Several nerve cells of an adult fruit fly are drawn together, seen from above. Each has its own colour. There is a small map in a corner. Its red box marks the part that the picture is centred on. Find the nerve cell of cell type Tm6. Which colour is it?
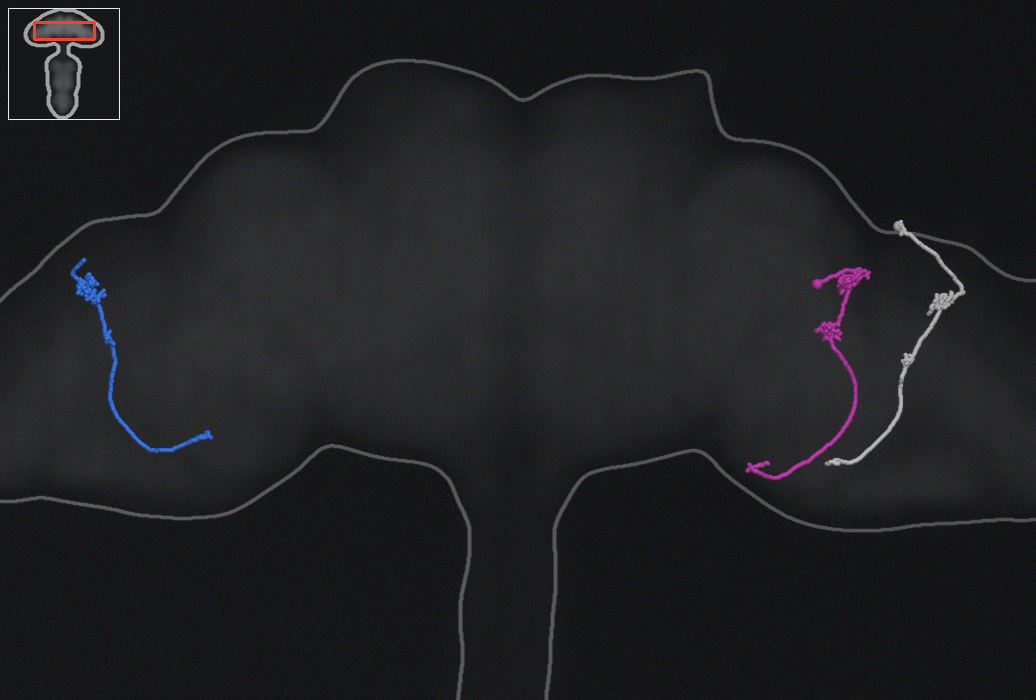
magenta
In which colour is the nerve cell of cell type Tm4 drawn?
blue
